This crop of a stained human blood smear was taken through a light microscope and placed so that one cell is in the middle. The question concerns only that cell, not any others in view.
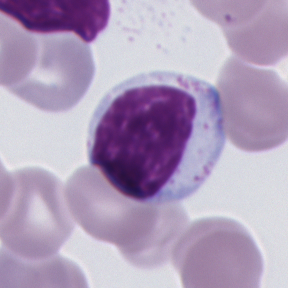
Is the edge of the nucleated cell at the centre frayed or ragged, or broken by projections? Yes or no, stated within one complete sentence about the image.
No, smooth rather than rough is the outline of this cell.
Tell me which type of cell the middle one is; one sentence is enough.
Here the cell in the middle is a large granular lymphocyte.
